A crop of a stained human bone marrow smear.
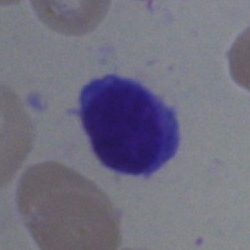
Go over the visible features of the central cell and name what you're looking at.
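Outline first: roughly oval. Next, the nucleus: dark, filling nearly the whole cell. Then the chromatin, which stains dense and deep purple-blue throughout. Last, the edge, where a small pointed tag projects on the left. The cell is a lymphocyte.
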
